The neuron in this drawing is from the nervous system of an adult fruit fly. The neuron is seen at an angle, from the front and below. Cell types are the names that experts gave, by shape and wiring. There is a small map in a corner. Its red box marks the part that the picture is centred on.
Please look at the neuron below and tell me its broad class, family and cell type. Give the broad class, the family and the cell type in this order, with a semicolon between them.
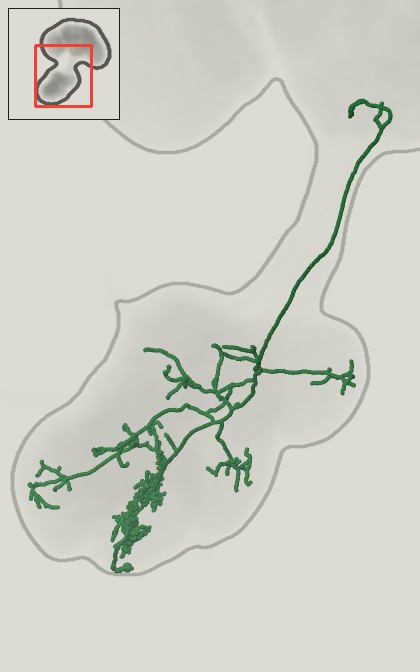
ascending neuron; hemilineage 04A; AN04A001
